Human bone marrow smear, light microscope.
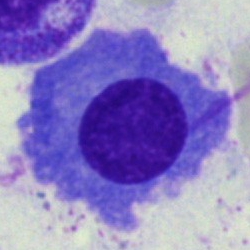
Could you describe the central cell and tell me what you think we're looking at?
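Chromatin: dense and dark purple, with only faint mottling. Nucleoli: none distinct in the nucleus. Cytoplasm: no visible granules. Edge: a thin strand extends from the right side of the cell. Name: plasma cell.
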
